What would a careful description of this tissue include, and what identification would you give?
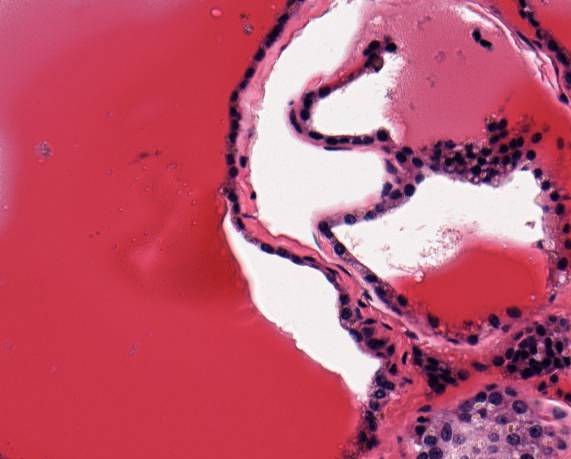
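Homogeneous pink eosinophilic material fills the left half. Spaces on the right have a single lining layer of flattened to low cuboidal cells with small dark nuclei; a thin fold projects into the upper-right one. Lower-right cells have larger, rounder, paler nuclei than the lining. Tissue: thyroid.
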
